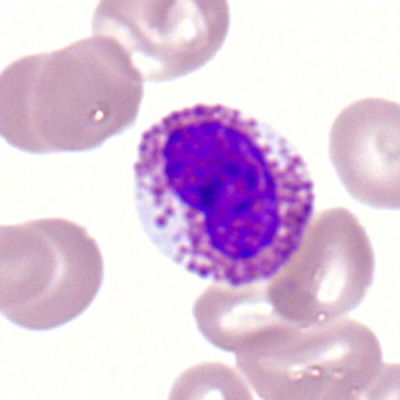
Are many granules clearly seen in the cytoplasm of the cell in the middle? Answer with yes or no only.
Yes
